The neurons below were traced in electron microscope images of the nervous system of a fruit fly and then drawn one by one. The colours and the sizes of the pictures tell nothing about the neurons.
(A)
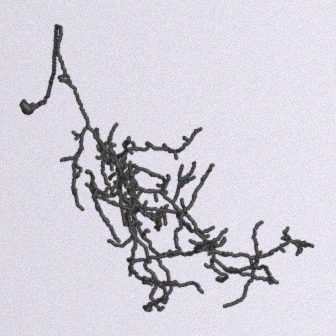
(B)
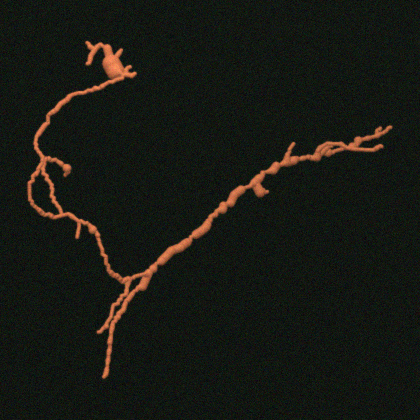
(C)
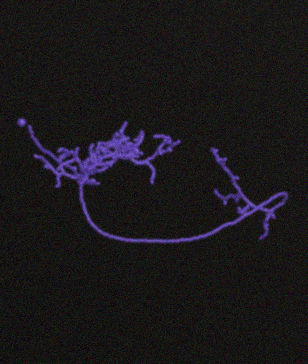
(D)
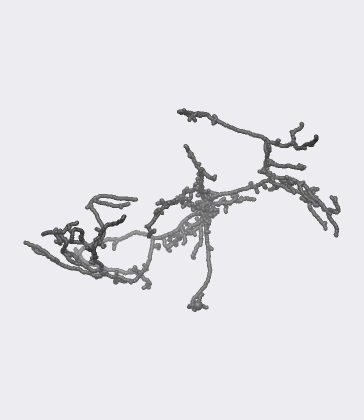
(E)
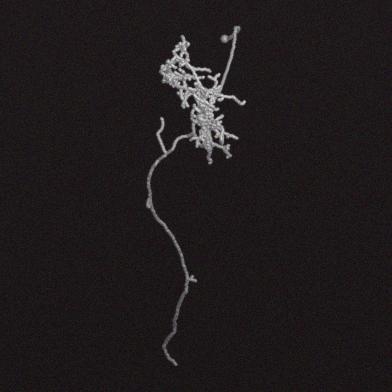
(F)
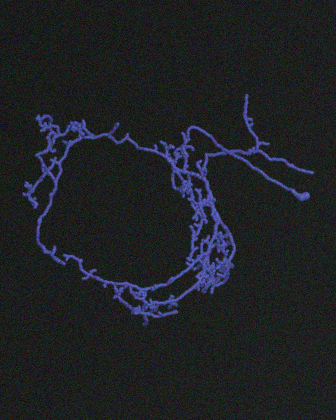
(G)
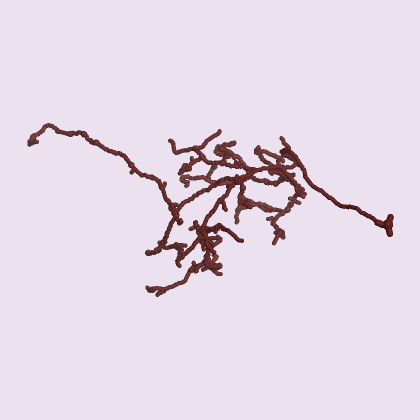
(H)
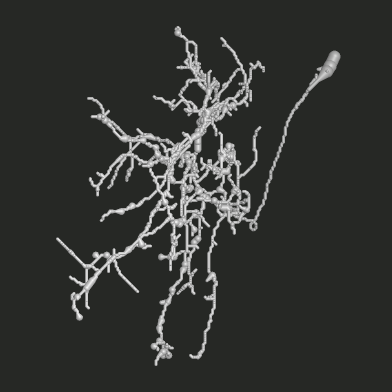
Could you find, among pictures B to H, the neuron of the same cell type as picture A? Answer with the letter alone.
H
